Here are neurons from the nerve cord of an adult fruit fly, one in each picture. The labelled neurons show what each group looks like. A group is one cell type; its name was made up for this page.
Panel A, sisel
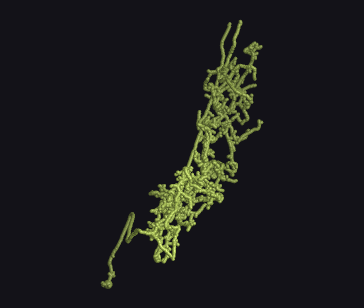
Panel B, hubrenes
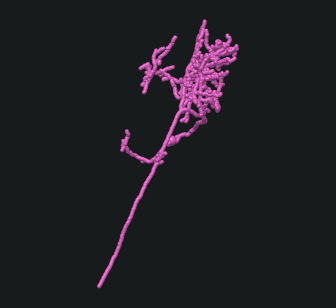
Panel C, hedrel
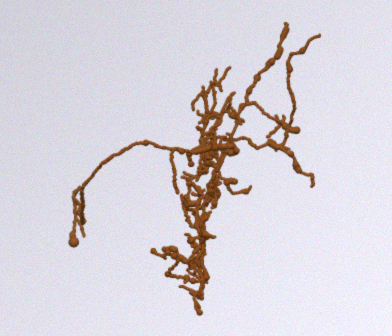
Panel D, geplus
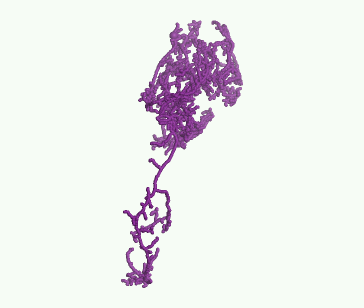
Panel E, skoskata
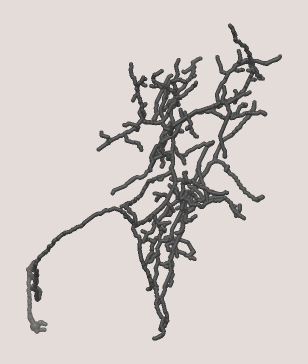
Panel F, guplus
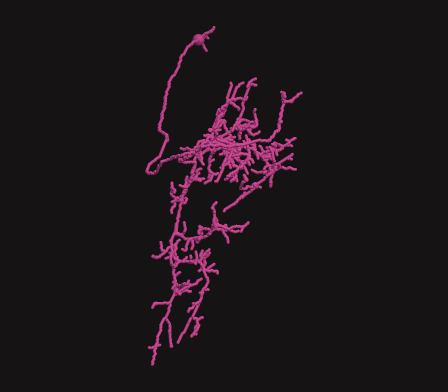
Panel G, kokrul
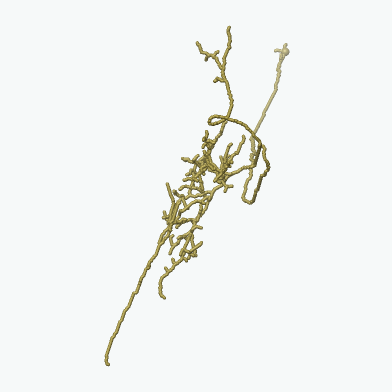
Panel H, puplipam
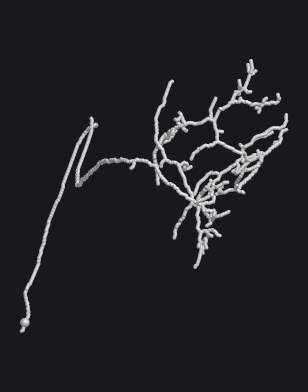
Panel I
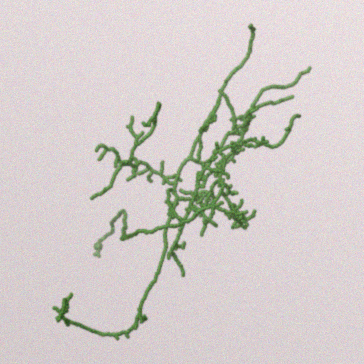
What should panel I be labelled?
hubrenes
